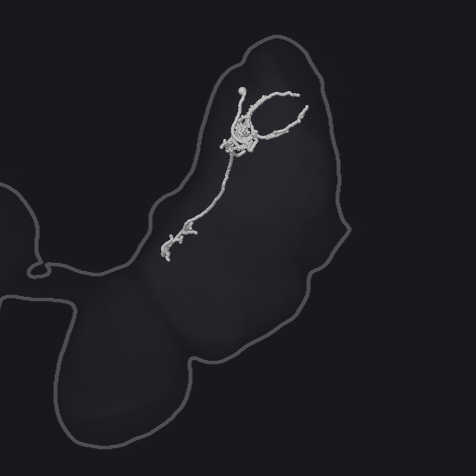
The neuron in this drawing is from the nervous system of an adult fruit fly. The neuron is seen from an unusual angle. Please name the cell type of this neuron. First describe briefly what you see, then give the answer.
The cell body can be seen at the top of the picture. In this view it is about as wide as it is tall. Its broad class is central-brain intrinsic neuron. Its cell type is CL254.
